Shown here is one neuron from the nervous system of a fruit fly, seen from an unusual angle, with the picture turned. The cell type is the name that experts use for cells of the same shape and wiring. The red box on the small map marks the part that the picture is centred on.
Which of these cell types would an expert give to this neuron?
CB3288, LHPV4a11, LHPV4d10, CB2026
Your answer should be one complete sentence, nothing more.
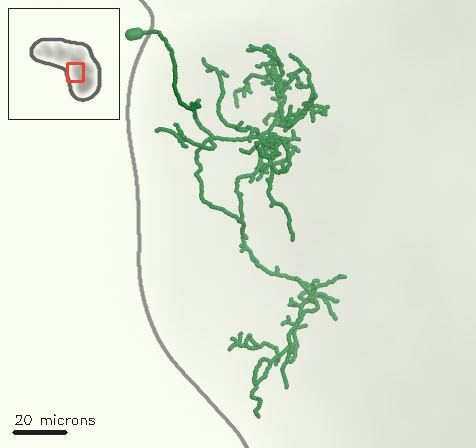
The neuron here falls under cell type CB2026.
